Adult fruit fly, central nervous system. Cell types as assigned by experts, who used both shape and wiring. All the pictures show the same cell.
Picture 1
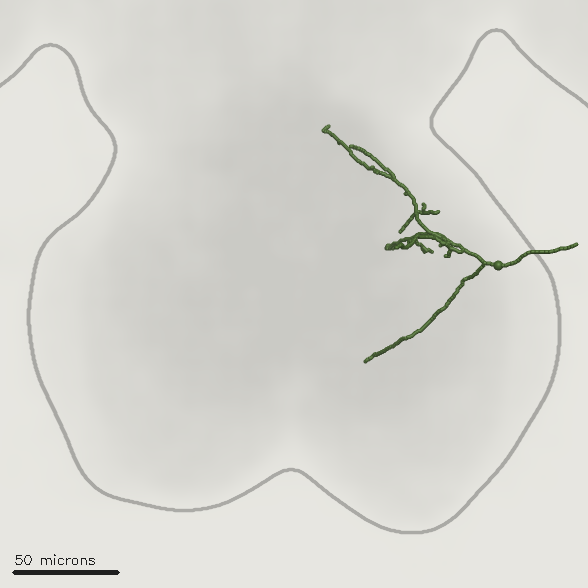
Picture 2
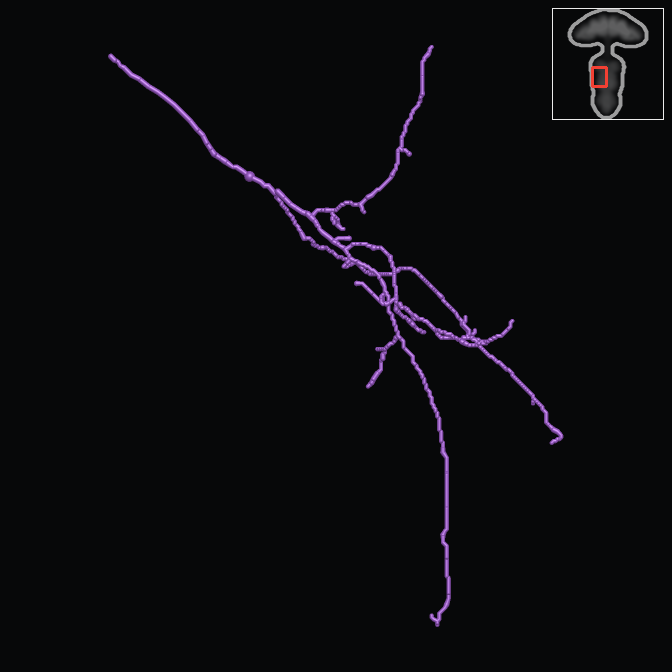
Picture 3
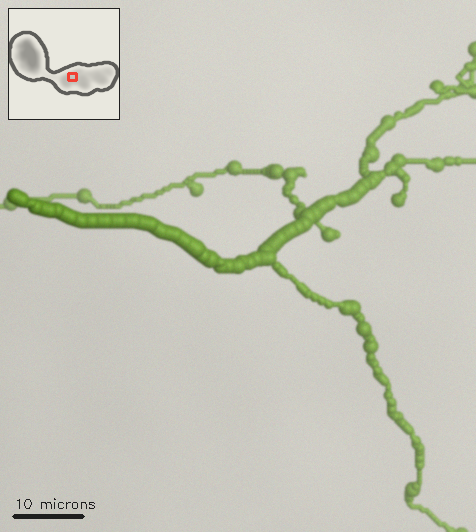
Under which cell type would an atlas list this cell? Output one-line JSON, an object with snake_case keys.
{"cell_type": "SNpp07"}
